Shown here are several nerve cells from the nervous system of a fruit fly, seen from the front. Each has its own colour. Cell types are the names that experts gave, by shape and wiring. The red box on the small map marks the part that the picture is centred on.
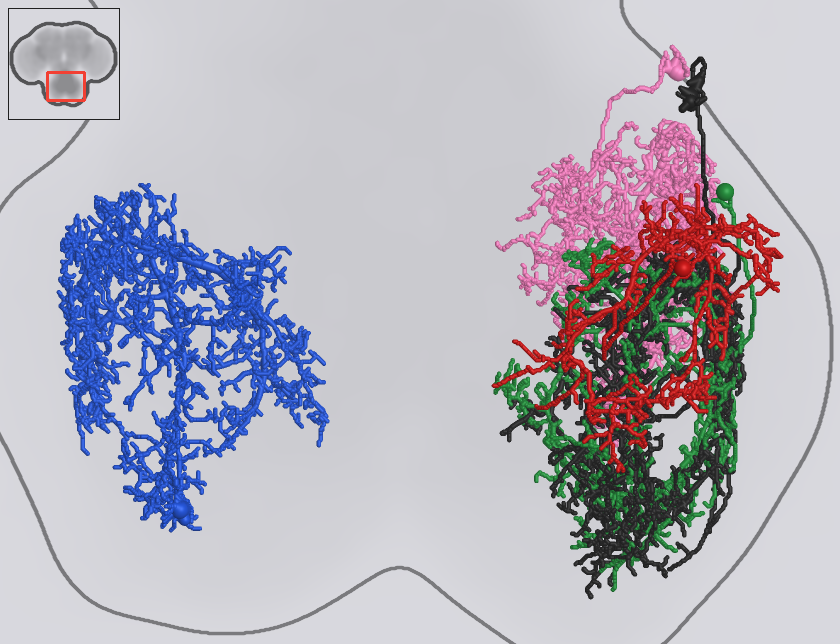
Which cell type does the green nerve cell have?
IN17A052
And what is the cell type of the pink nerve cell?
IN19A016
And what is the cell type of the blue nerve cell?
IN08A006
